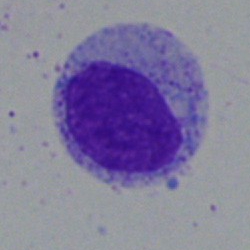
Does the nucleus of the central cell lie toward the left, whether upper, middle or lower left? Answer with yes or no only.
Yes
